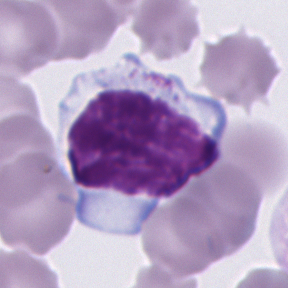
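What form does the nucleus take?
A single unlobed mass filling most of the cell, with no nucleolus visible.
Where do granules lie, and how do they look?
A few fine purplish granules sit in the cytoplasm along the upper edge of the nucleus.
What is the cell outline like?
Irregular and angular rather than round.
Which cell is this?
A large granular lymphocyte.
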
